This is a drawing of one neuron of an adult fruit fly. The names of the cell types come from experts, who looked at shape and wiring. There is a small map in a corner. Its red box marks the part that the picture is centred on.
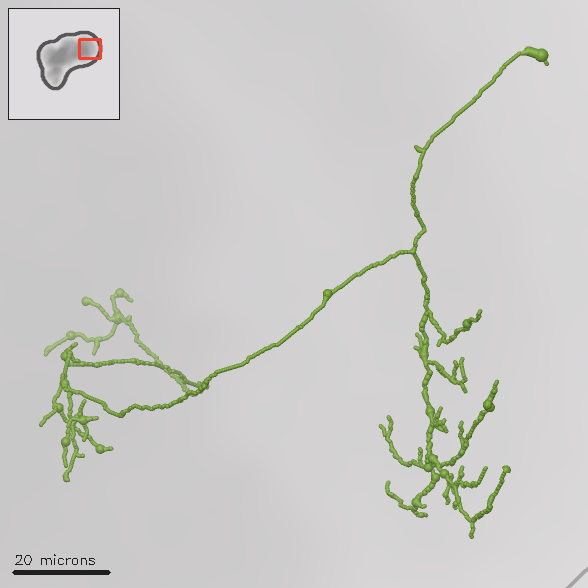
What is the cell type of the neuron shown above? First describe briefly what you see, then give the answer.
Its cell body lies at the upper right of the picture. By the scale bar it is about 110 microns wide in this view. The picture shows dozens of branch ends. This is a visual projection neuron. The cell type is MeTu4e.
